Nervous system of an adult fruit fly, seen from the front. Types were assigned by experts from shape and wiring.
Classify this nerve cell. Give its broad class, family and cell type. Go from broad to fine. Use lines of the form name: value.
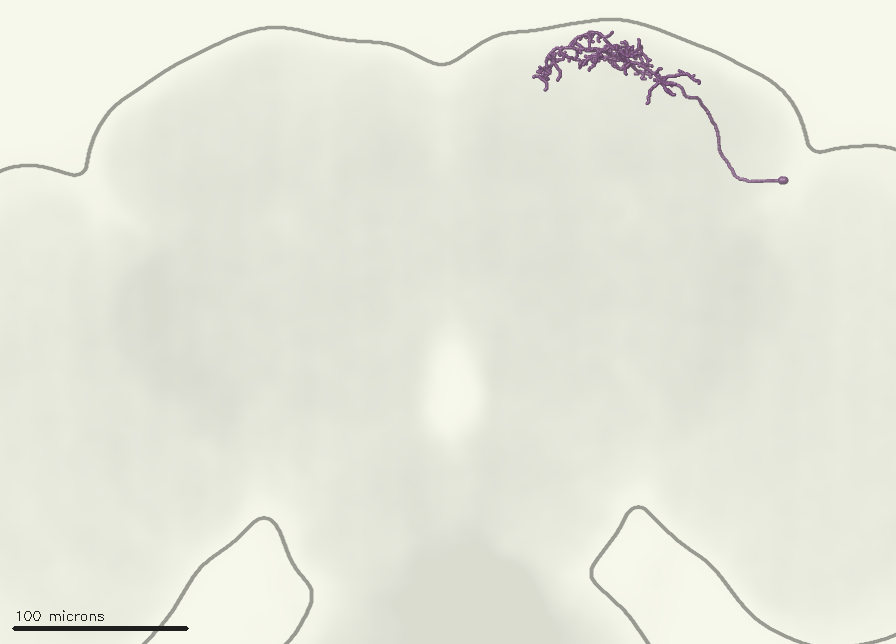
broad class: central-brain intrinsic neuron
family: hemilineage SLPpl3
cell type: SLP347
